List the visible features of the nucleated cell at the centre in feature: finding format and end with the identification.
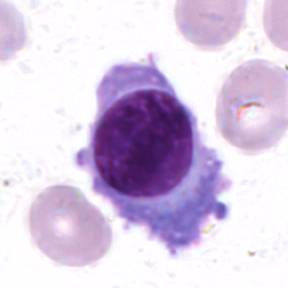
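Edge: small rounded blebs protruding at the lower right of the cytoplasm
Nucleus: off-centre, I'd say toward the upper left
Nucleolus: no distinct one that I can see
Granules: no distinct coarse ones in the cytoplasm
Then: plasma cell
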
